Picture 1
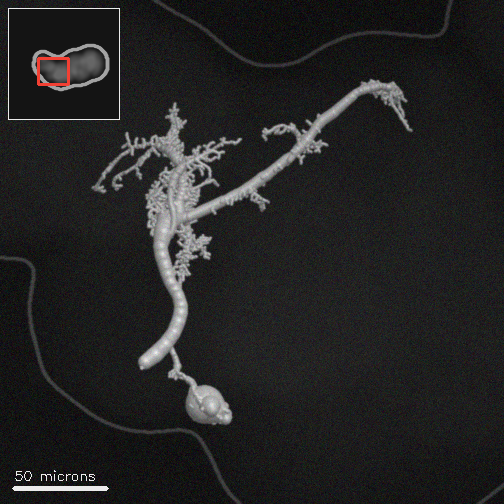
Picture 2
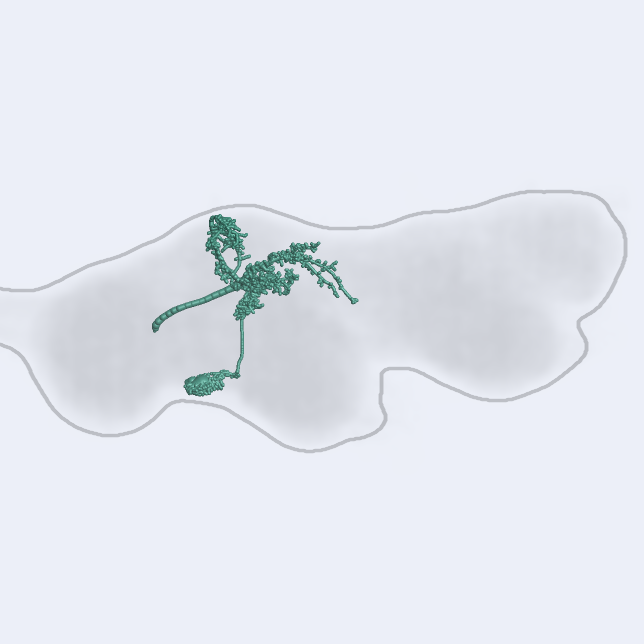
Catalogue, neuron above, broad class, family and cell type: motor neuron of the nerve cord; hemilineage 16B; b1 MN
